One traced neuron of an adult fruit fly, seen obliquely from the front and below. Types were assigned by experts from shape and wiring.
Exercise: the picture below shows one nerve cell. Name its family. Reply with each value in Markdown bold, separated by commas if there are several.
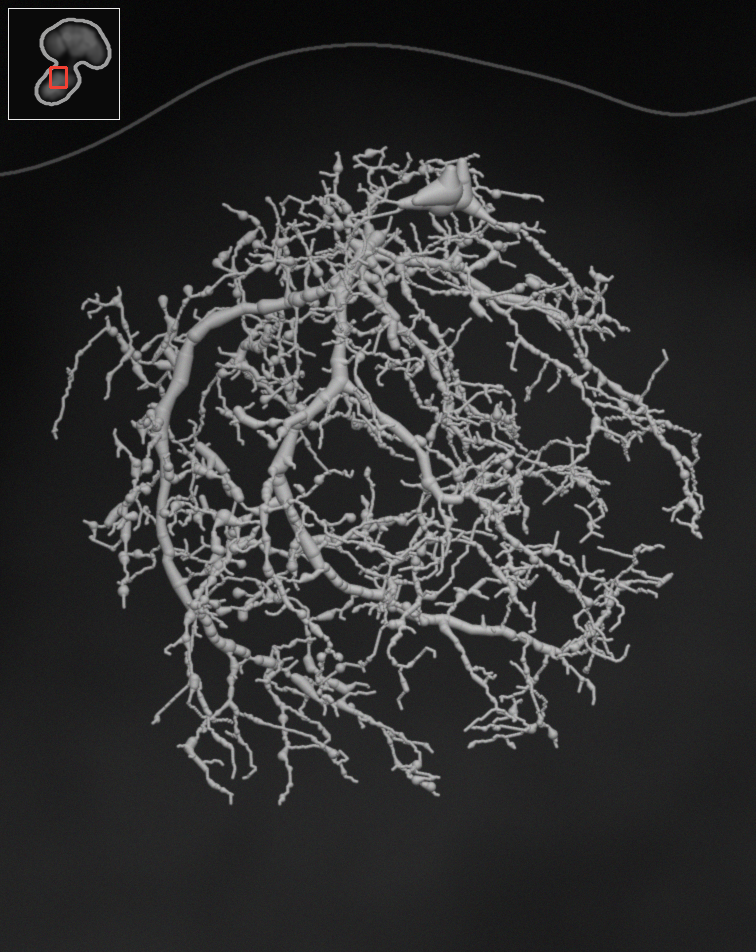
**hemilineage 08A**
